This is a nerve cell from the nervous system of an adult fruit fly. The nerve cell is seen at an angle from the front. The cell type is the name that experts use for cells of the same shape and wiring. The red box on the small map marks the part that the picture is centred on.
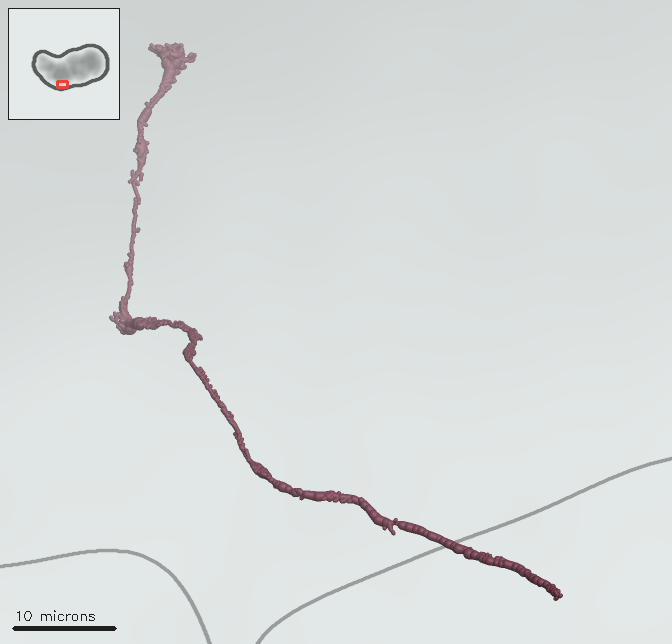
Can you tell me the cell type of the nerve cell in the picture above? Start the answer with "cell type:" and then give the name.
cell type: R7p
